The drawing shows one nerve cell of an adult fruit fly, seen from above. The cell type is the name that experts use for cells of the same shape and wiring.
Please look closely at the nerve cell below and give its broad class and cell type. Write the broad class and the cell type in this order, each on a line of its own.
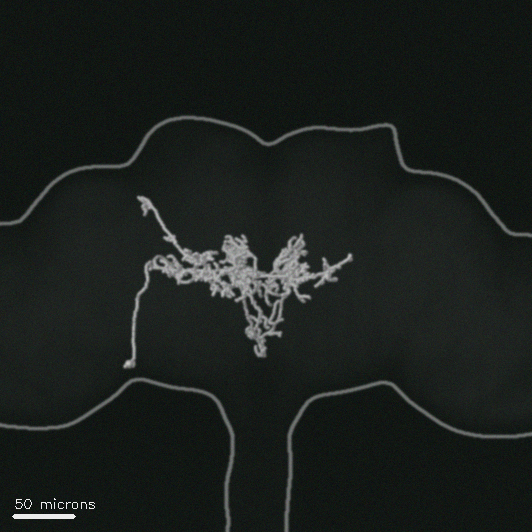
central-brain intrinsic neuron
CL264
